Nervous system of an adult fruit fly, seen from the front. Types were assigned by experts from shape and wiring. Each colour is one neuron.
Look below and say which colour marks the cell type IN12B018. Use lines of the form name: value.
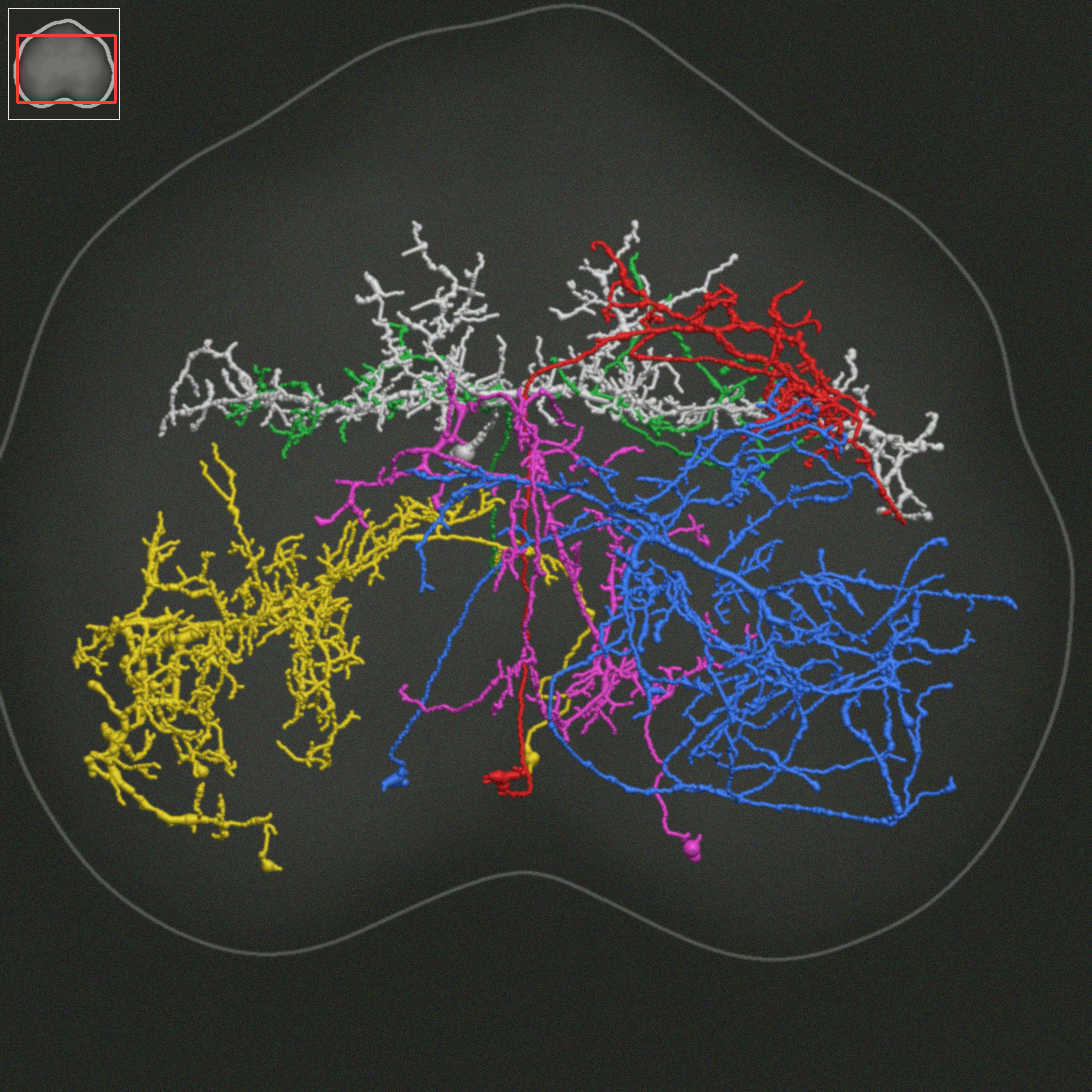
colour: white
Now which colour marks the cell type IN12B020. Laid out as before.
colour: blue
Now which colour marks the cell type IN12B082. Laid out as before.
colour: green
